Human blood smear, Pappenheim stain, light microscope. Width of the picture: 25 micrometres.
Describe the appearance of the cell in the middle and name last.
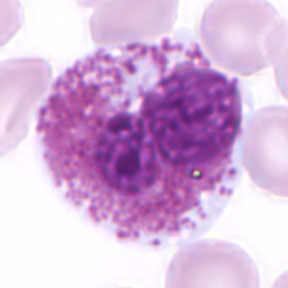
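Of the nuclear lobes, the one at the upper right is larger than the one at the lower left. The chromatin is dark purple and coarsely clumped. Coarse, round, pinkish-purple granules pack the cytoplasm. This cell is an eosinophil.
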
